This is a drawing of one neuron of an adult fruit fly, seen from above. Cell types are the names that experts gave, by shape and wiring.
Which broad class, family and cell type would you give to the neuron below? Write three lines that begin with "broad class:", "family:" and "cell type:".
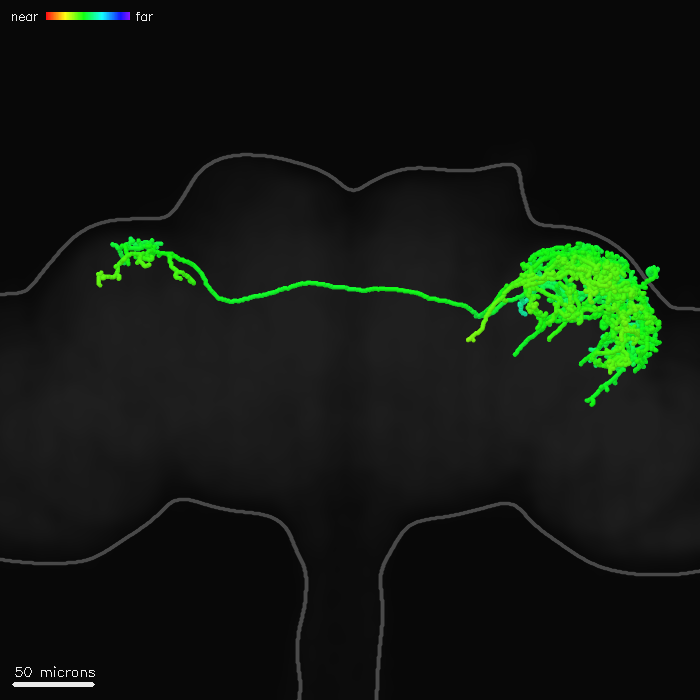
broad class: central-brain intrinsic neuron
family: hemilineage VLPl2_medial
cell type: AVLP154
